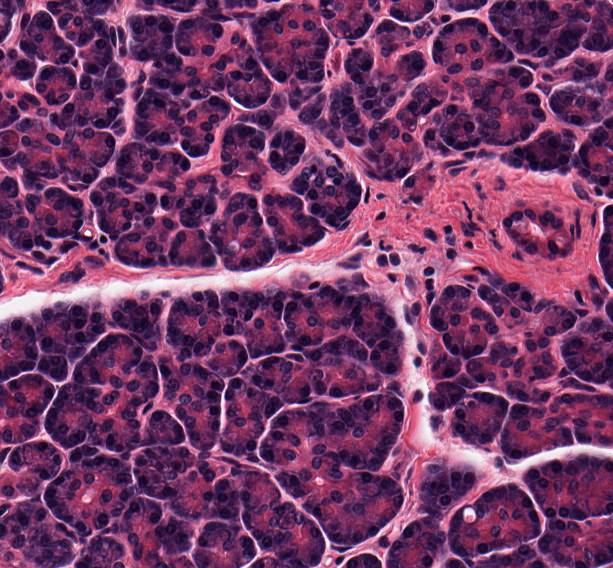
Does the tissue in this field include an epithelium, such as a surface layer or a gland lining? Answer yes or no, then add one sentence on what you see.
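Yes. The acinar cells have round, dark purple nuclei placed toward the base of each cell.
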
